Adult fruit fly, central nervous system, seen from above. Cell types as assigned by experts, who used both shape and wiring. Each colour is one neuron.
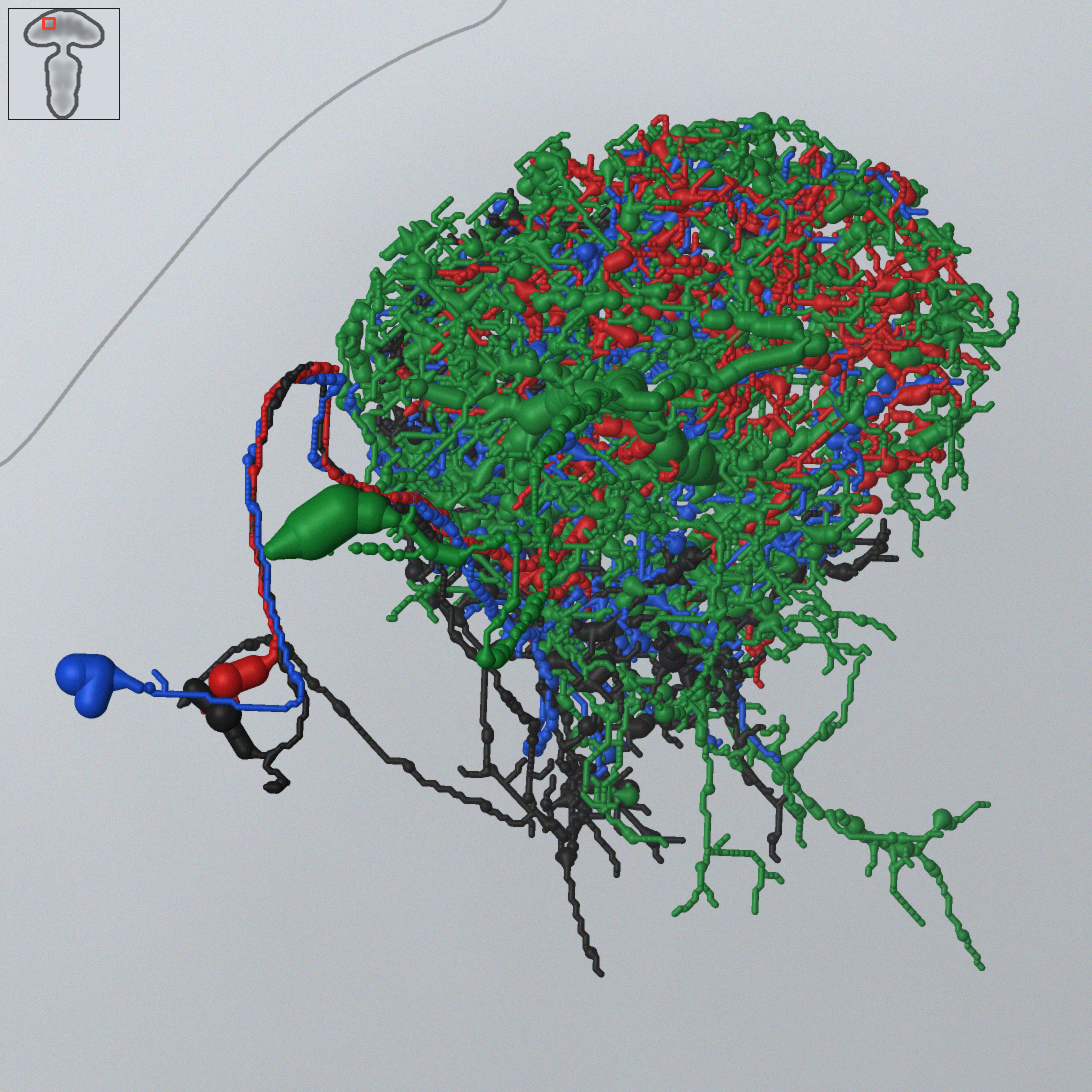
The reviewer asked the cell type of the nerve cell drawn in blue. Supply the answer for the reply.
AVLP419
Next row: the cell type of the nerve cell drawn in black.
AVLP420_a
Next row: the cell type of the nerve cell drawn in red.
AVLP419_b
